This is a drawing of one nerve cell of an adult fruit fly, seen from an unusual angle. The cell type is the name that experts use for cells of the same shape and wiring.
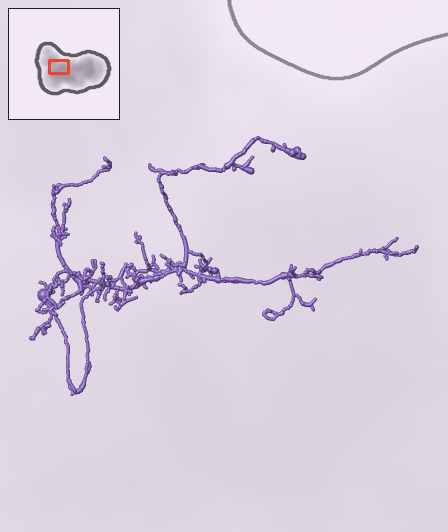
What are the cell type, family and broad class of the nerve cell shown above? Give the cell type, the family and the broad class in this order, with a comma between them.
IN11B009, hemilineage 11B, nerve-cord intrinsic neuron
